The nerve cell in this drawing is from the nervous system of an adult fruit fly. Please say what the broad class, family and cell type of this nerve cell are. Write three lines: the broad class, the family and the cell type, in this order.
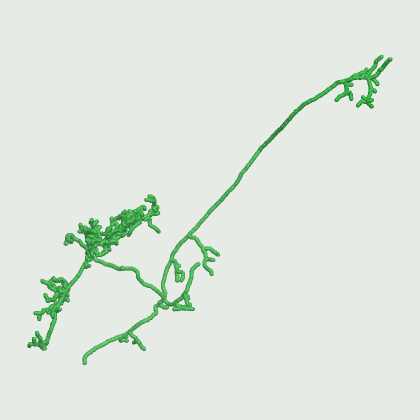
ascending neuron
hemilineage 12B
AN12B008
